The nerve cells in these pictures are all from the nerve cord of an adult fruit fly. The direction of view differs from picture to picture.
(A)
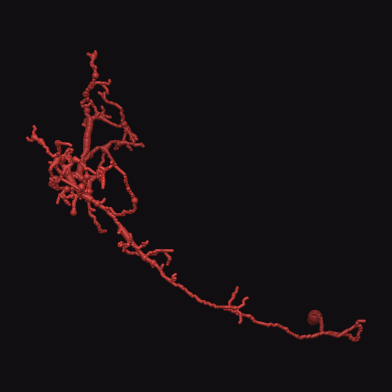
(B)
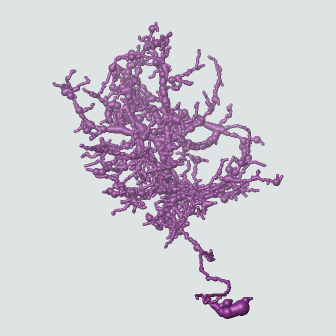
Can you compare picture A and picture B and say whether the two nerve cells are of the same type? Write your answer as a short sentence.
They are of different cell types.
